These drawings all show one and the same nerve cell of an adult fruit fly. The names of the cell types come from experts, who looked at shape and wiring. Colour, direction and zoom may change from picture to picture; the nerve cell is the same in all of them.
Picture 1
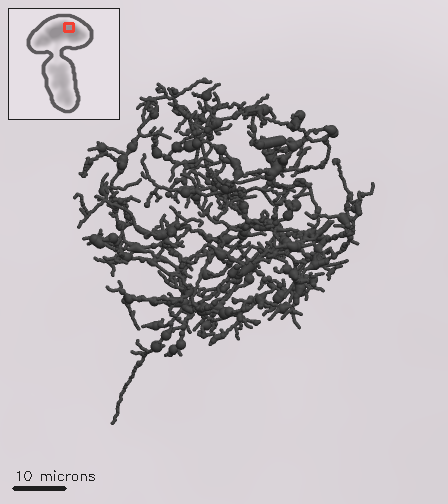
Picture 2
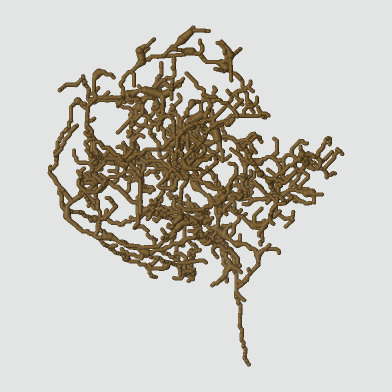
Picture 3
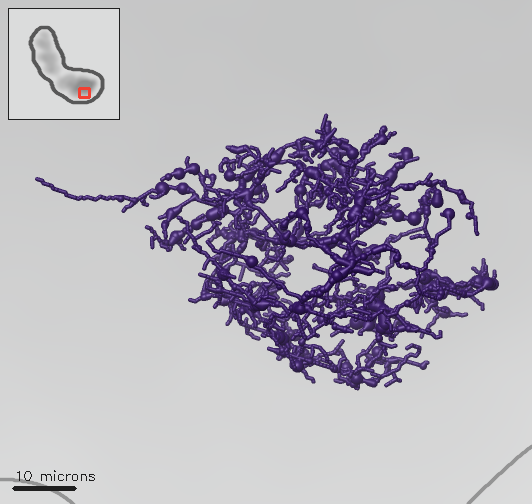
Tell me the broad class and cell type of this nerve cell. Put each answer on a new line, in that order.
central-brain intrinsic neuron
AVLP353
